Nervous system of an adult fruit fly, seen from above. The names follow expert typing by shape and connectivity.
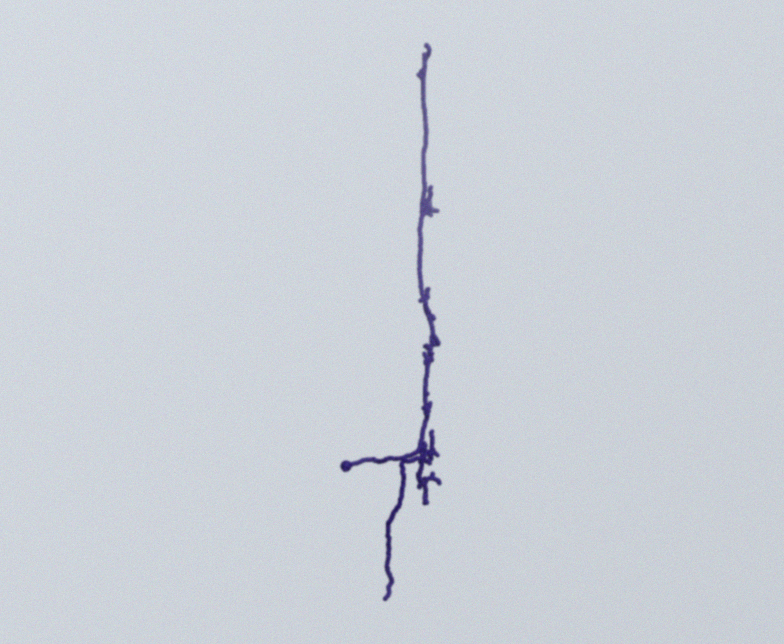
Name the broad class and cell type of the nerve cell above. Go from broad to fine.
efferent neuron of the nerve cord; ENXXX226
